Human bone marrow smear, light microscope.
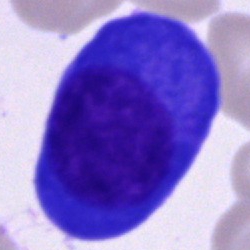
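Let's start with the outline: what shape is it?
Oval, with a smooth, unbroken edge.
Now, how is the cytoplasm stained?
A deep, intense blue, with its widest band on the upper right side of the nucleus.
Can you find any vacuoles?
No, none at all.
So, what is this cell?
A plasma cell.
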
